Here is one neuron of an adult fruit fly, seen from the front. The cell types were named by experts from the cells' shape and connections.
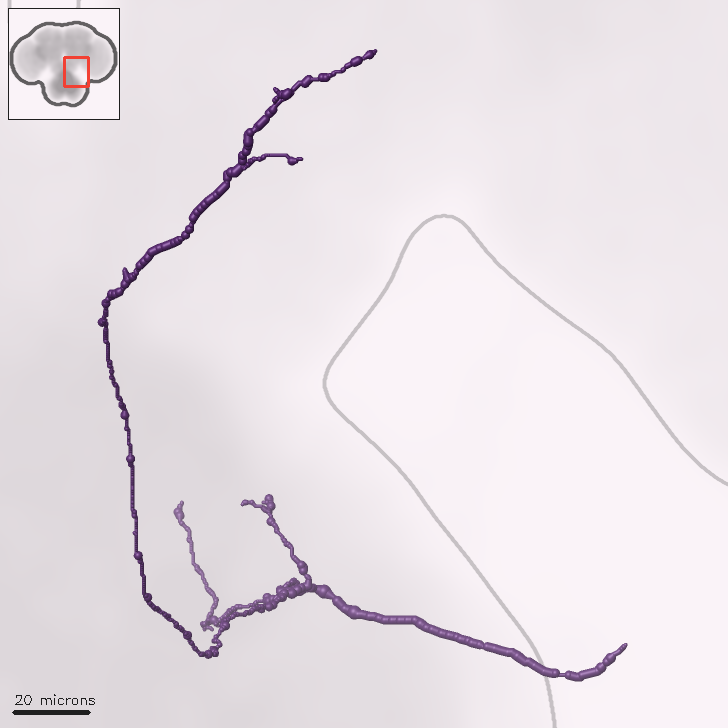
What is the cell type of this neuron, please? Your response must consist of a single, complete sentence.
By cell type, this neuron is classified as SApp10.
